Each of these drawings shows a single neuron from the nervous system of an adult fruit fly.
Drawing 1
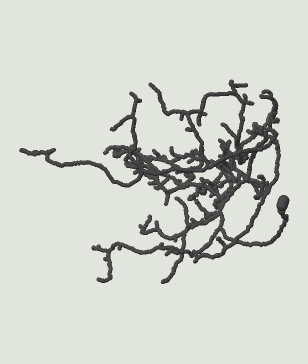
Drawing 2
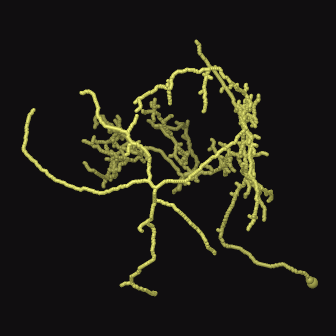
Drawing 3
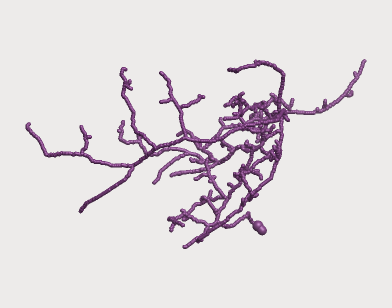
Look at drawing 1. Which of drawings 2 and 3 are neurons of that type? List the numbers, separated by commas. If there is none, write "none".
3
